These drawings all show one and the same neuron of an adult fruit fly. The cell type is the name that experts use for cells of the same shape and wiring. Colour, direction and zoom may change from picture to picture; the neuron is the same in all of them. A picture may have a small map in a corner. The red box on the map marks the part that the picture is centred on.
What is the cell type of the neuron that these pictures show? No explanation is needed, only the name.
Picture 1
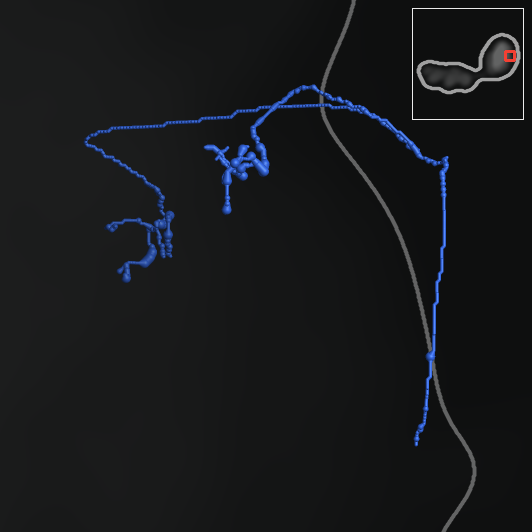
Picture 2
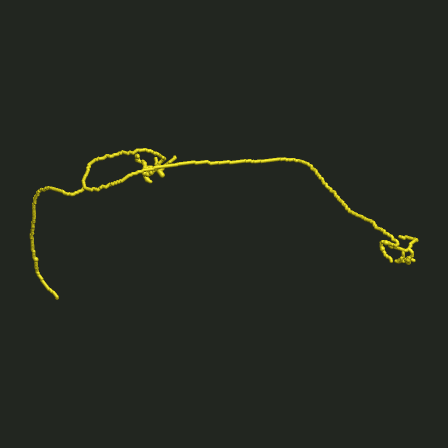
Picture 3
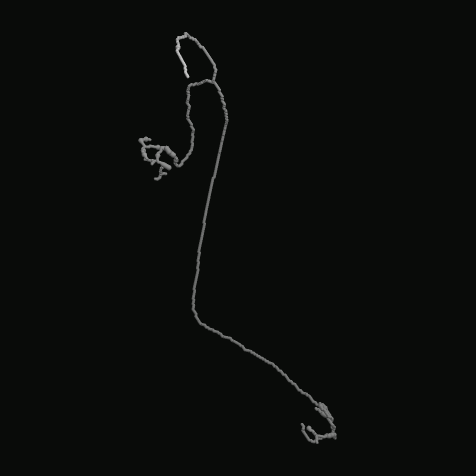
ORN_DL5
